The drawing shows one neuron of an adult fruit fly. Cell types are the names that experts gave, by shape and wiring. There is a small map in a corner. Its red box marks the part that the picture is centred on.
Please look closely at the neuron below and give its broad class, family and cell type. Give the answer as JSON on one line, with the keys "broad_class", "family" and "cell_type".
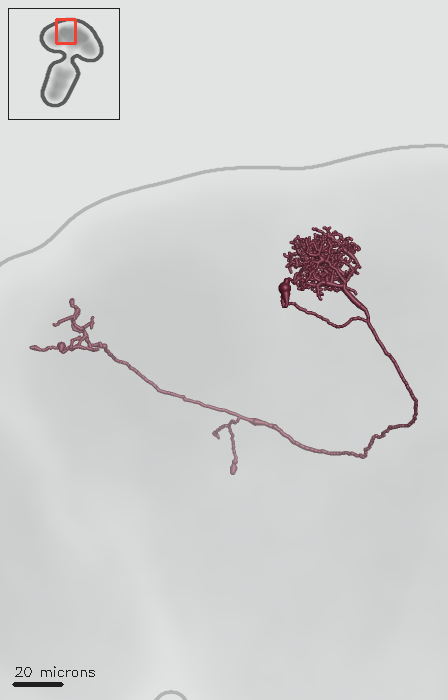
{"broad_class": "central-brain intrinsic neuron", "family": "hemilineage ALl1_ventral", "cell_type": "DA1_lPN"}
